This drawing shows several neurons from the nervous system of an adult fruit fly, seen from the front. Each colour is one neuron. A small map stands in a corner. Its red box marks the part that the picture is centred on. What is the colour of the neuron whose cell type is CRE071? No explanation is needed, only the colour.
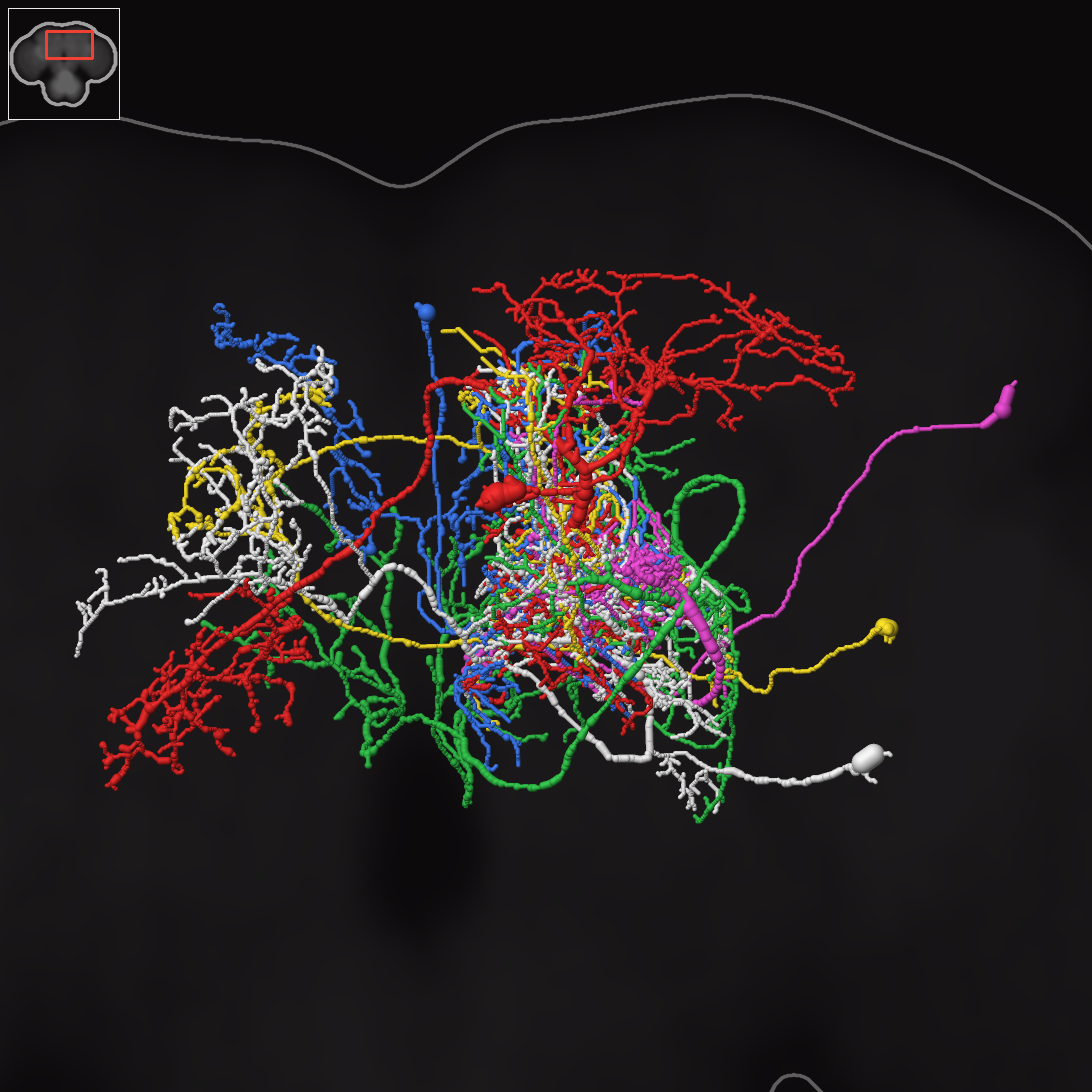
yellow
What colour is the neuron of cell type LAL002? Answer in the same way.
magenta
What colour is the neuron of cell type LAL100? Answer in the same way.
white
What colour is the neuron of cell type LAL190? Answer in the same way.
green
